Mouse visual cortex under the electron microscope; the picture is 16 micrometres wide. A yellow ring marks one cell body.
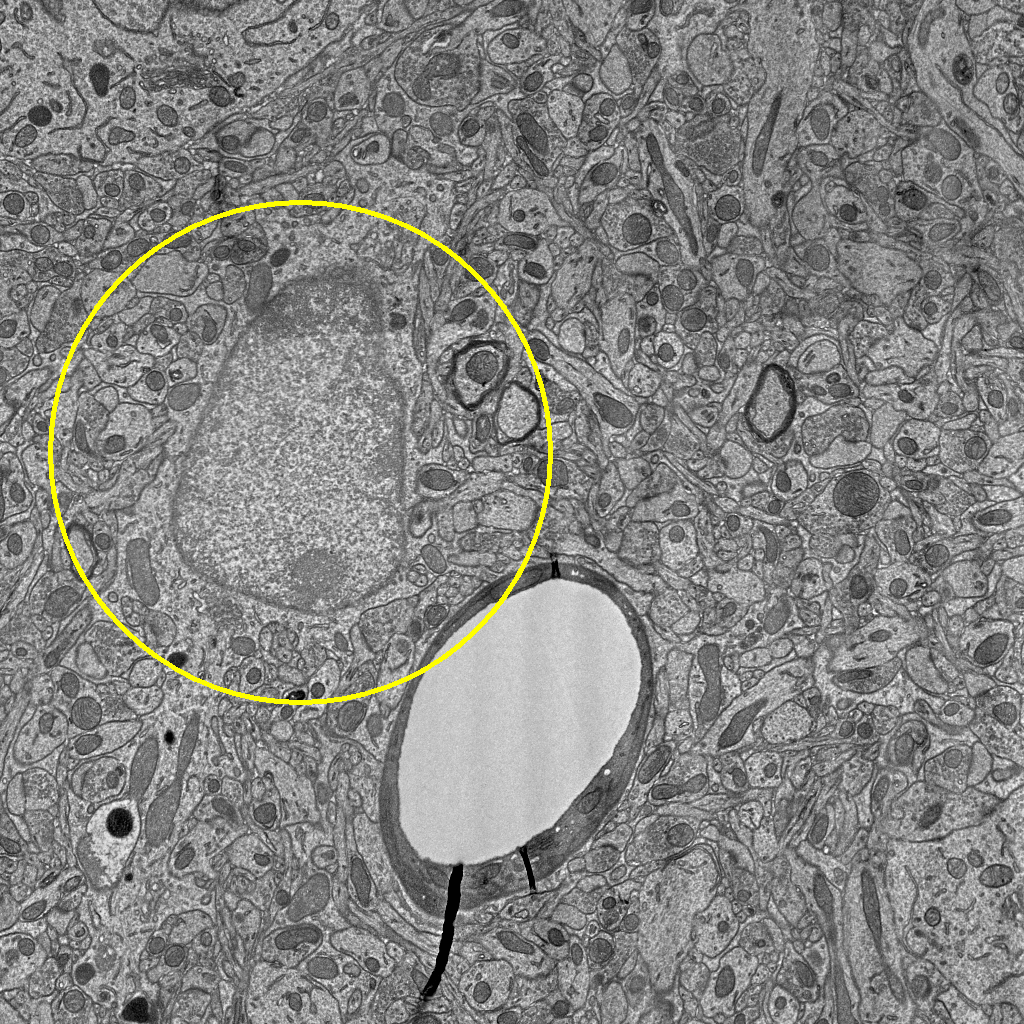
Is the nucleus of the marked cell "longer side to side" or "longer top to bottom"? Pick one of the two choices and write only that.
Longer top to bottom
